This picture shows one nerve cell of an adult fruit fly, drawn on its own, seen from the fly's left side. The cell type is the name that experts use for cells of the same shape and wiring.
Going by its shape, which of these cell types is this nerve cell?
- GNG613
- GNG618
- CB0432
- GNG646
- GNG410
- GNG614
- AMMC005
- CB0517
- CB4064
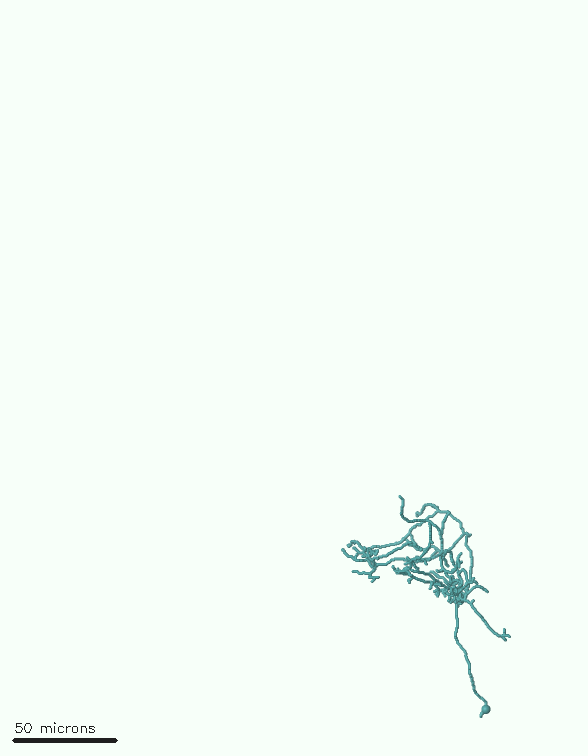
GNG646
